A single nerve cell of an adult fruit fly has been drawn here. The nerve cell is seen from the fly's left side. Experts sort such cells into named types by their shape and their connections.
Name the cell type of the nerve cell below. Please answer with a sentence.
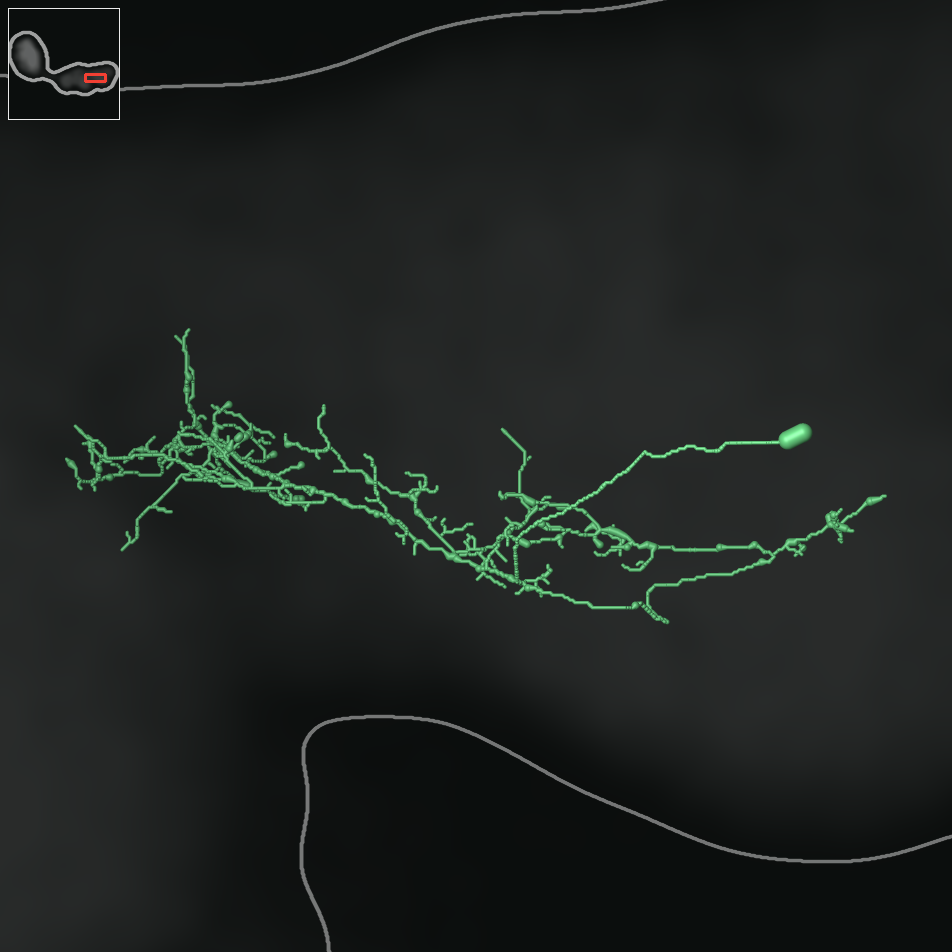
The cell type is IN09A055.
